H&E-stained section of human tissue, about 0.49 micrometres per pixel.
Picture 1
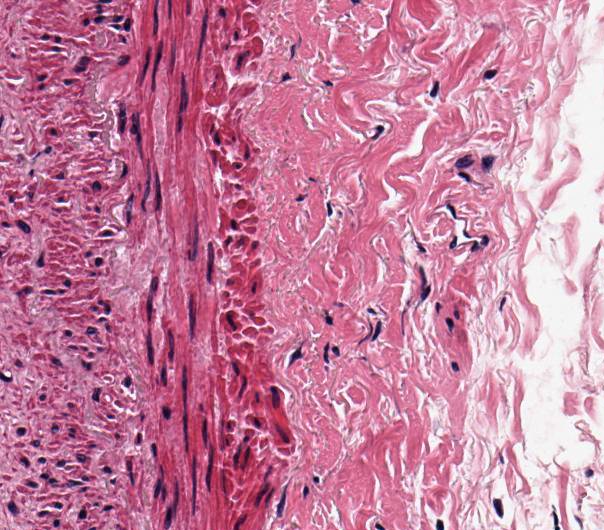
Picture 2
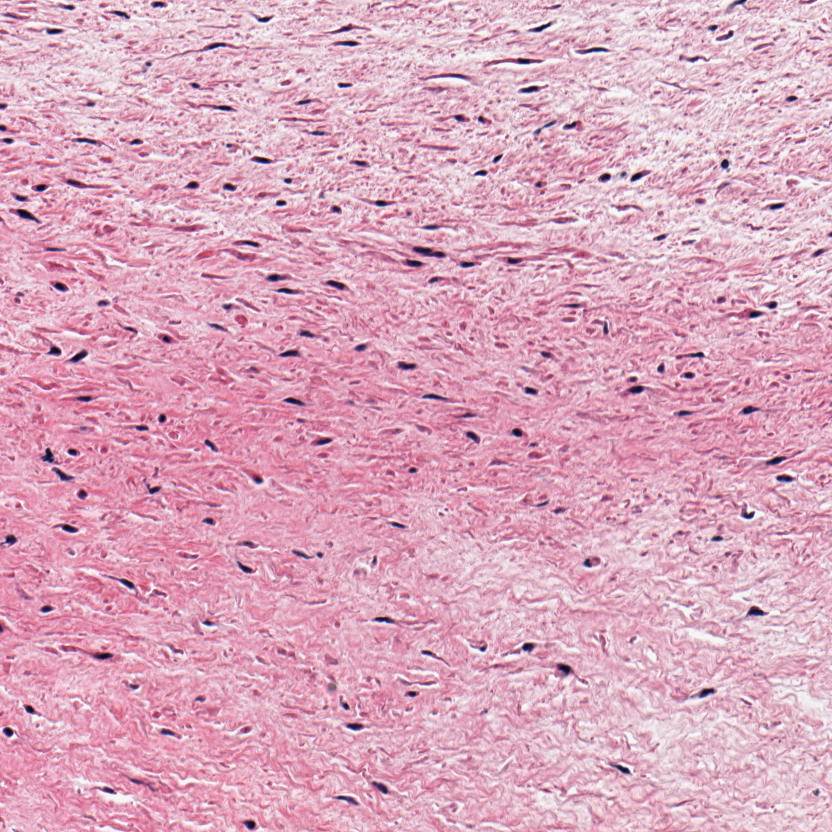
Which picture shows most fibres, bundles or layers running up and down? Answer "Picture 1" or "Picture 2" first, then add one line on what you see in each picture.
Picture 1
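In picture 1: The tissue is arranged in layers that run as vertical bands from top to bottom of the field.
In picture 2: The fibres run roughly horizontally from left to right across the field.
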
